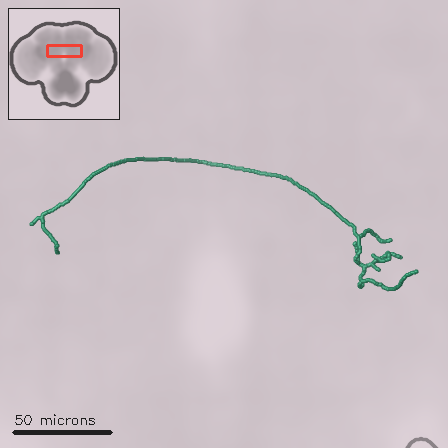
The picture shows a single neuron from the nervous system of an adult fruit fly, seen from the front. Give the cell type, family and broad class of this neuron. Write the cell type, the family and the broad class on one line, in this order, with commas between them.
ORN_VA1d, class olfactory, sensory neuron entering the brain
